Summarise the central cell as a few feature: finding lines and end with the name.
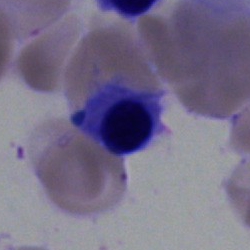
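Chromatin: dense, evenly dark throughout nucleus
Nucleus: toward lower right
Cytoplasm: mostly toward upper left, no visible granules
Outline: irregular, small projections at edge
Name: erythroblast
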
